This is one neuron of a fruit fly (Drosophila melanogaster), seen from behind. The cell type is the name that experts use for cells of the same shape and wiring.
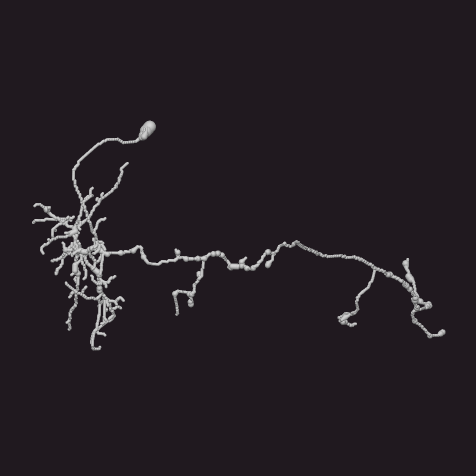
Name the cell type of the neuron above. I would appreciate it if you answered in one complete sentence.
This neuron belongs to the cell type IN19B091.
